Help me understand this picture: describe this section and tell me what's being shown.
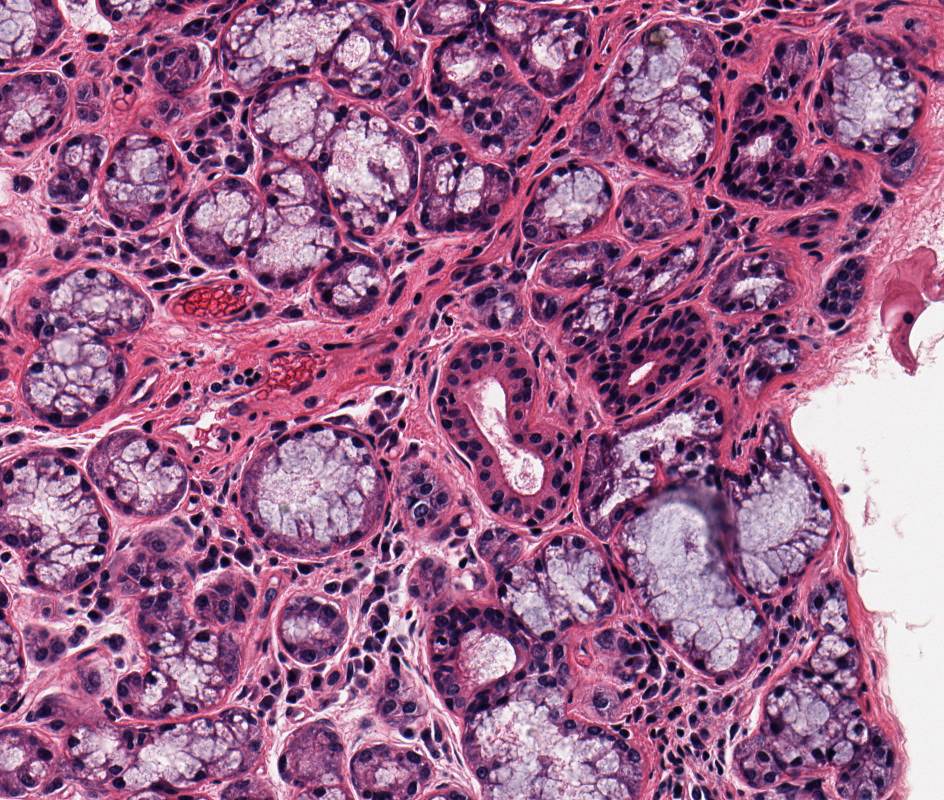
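Look first at how the field is filled: closely packed rounded glandular acini, separated by thin strands of fibrous tissue. In most acini the cells have pale, foamy, greyish-lavender cytoplasm, and their dark nuclei are pressed against the outer rim of each acinus. Along the right edge the tissue ends against empty white space. This is minor salivary gland.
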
